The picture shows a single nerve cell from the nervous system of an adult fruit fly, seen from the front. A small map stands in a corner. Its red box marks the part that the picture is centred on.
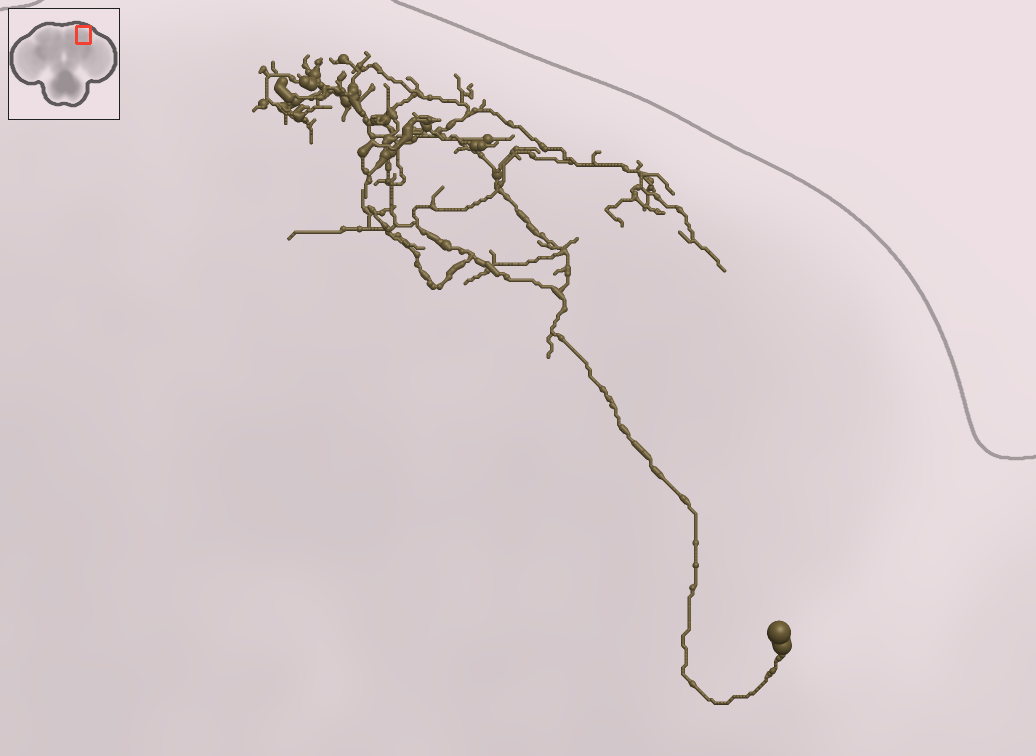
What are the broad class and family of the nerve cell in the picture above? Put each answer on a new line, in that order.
central-brain intrinsic neuron
hemilineage SLPal5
